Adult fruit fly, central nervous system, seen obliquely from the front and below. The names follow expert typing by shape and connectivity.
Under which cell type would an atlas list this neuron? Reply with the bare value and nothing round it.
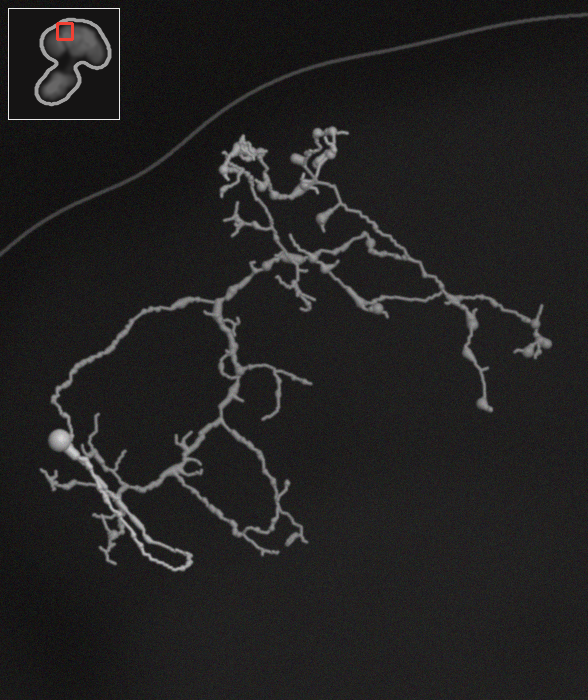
LHAV3n1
